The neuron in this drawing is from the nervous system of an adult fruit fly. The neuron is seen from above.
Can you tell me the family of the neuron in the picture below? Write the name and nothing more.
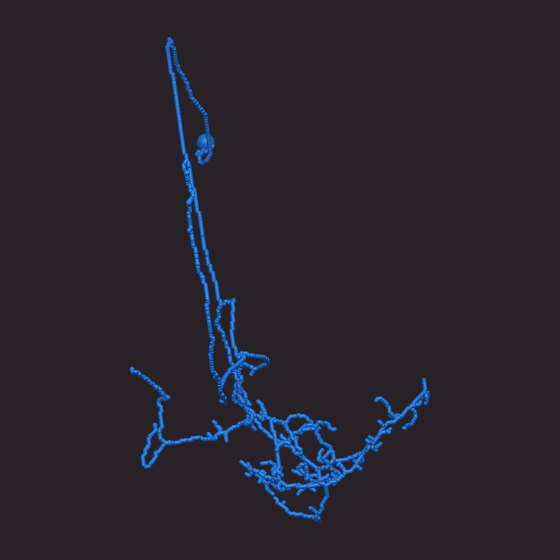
hemilineage LB5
